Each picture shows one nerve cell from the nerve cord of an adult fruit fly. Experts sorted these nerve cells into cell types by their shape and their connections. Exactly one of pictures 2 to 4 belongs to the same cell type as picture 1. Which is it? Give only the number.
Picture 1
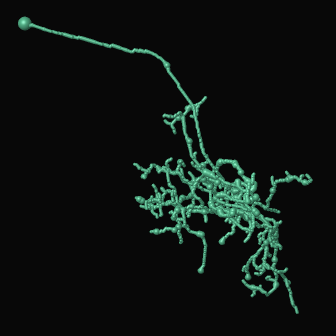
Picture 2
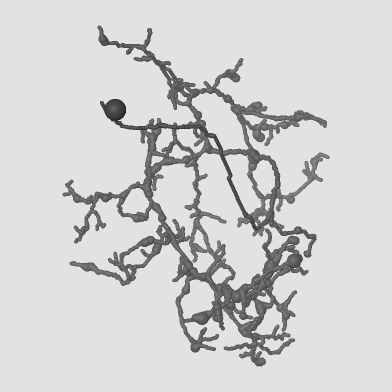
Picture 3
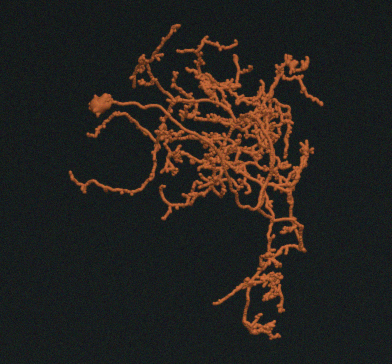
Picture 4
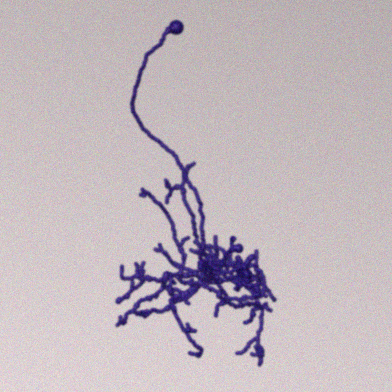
4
